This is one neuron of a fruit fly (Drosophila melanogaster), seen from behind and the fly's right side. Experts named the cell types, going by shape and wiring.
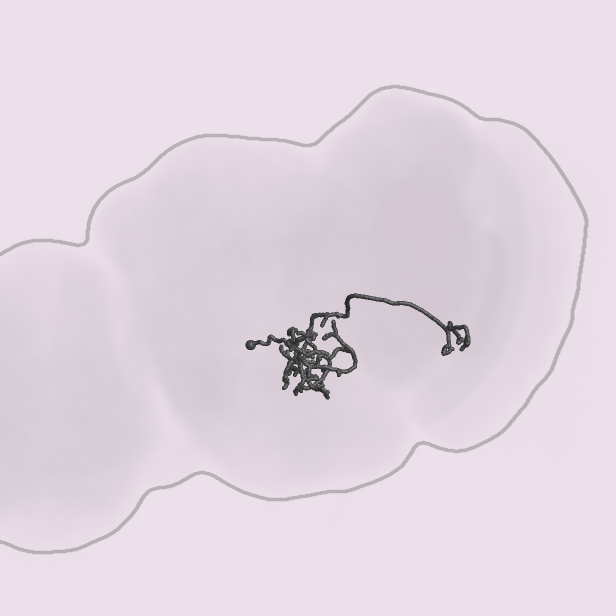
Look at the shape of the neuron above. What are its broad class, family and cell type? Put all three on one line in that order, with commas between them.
central-brain intrinsic neuron, hemilineage ALl1_dorsal, lLN9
